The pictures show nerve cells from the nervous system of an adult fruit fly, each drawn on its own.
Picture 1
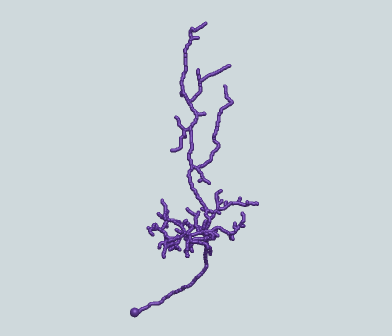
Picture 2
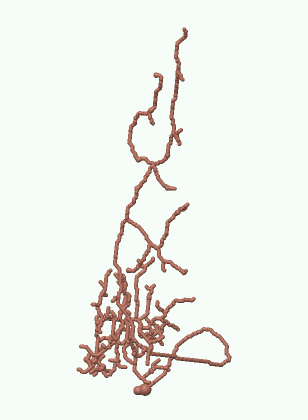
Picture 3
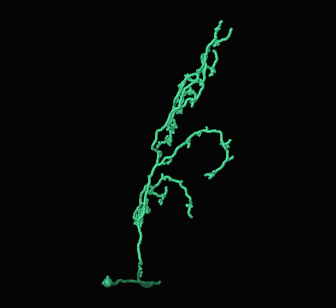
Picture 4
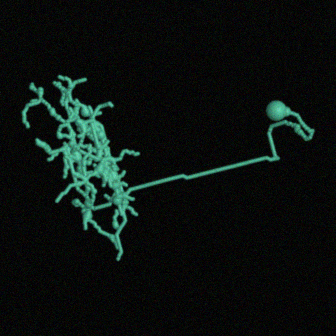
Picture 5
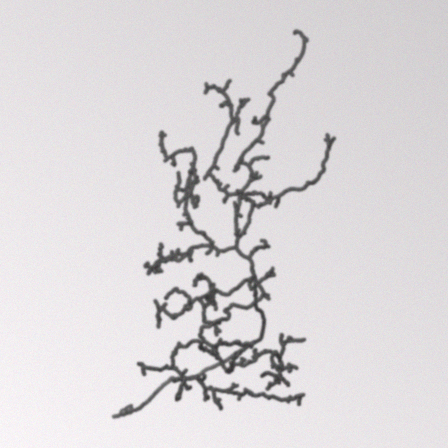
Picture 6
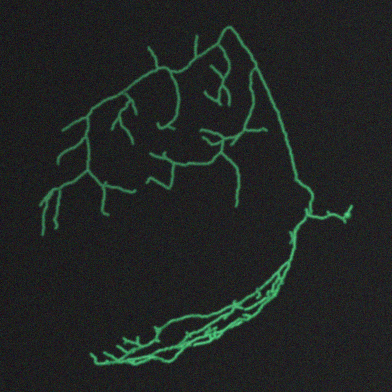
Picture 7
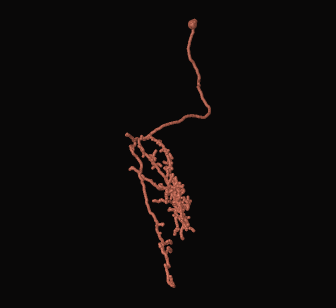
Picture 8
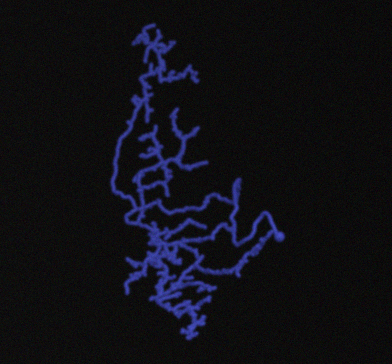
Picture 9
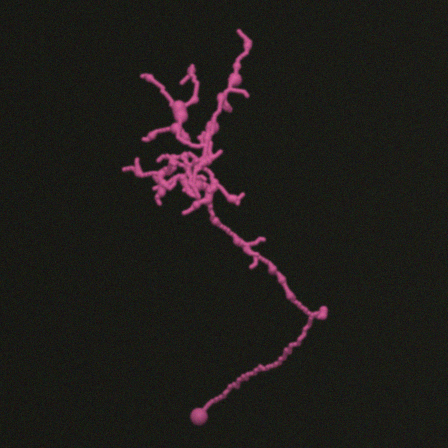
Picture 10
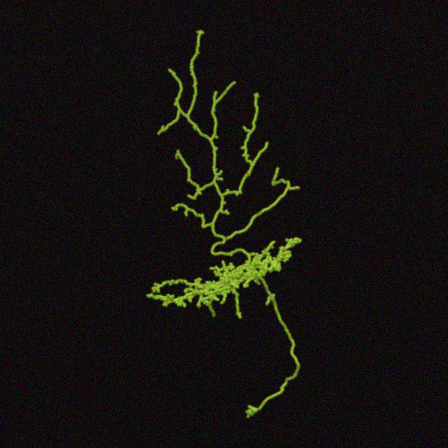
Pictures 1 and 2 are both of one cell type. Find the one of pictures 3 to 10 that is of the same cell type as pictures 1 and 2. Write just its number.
10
